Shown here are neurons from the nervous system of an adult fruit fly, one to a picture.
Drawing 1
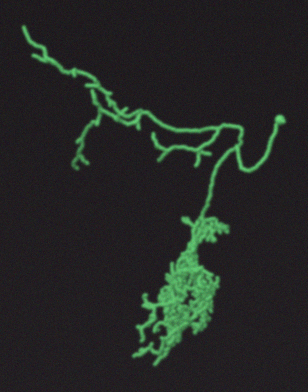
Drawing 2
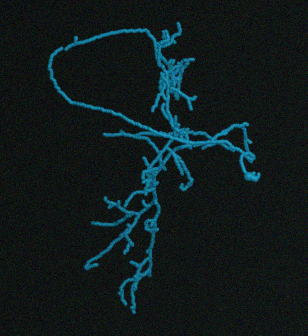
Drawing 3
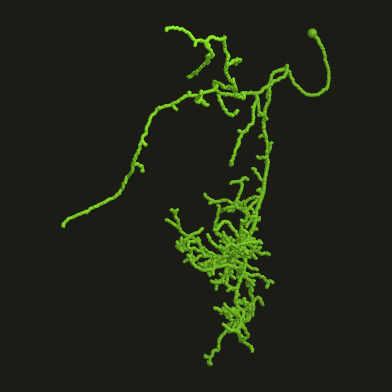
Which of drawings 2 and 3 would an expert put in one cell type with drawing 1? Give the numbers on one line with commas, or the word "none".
none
